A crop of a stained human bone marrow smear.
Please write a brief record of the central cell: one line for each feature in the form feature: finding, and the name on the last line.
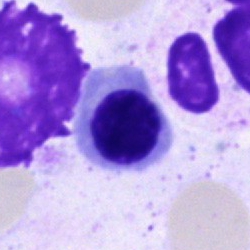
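Outline: angular, with a fairly straight upper edge
Nucleus: toward the lower part, a wider band of cytoplasm above it
Chromatin: dense, very dark purple
Cytoplasm: pale greyish-blue
Cell: erythroblast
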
